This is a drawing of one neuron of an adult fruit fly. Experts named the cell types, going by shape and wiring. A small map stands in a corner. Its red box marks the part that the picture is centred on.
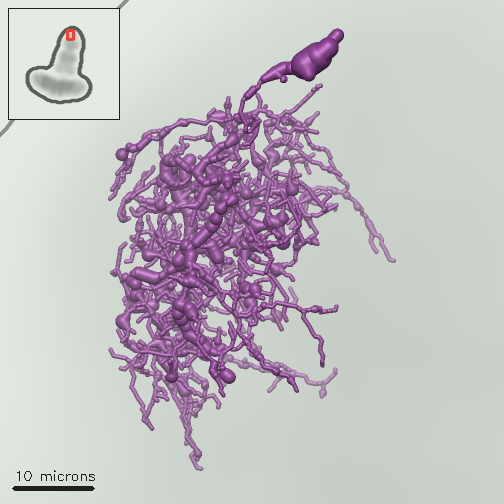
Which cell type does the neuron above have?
INXXX348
